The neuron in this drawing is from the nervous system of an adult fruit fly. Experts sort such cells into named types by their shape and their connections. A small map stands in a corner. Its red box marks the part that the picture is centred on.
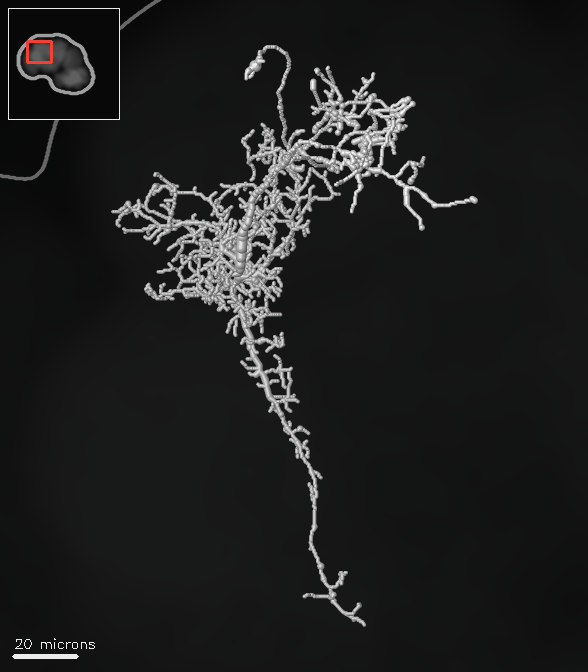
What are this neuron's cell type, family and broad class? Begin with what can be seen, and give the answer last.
From top to bottom in the picture it spans about 190 microns. More than a hundred branch ends can be seen. It is of cell type LHAD2b1. Its family is LHAD. Its broad class is central-brain intrinsic neuron.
